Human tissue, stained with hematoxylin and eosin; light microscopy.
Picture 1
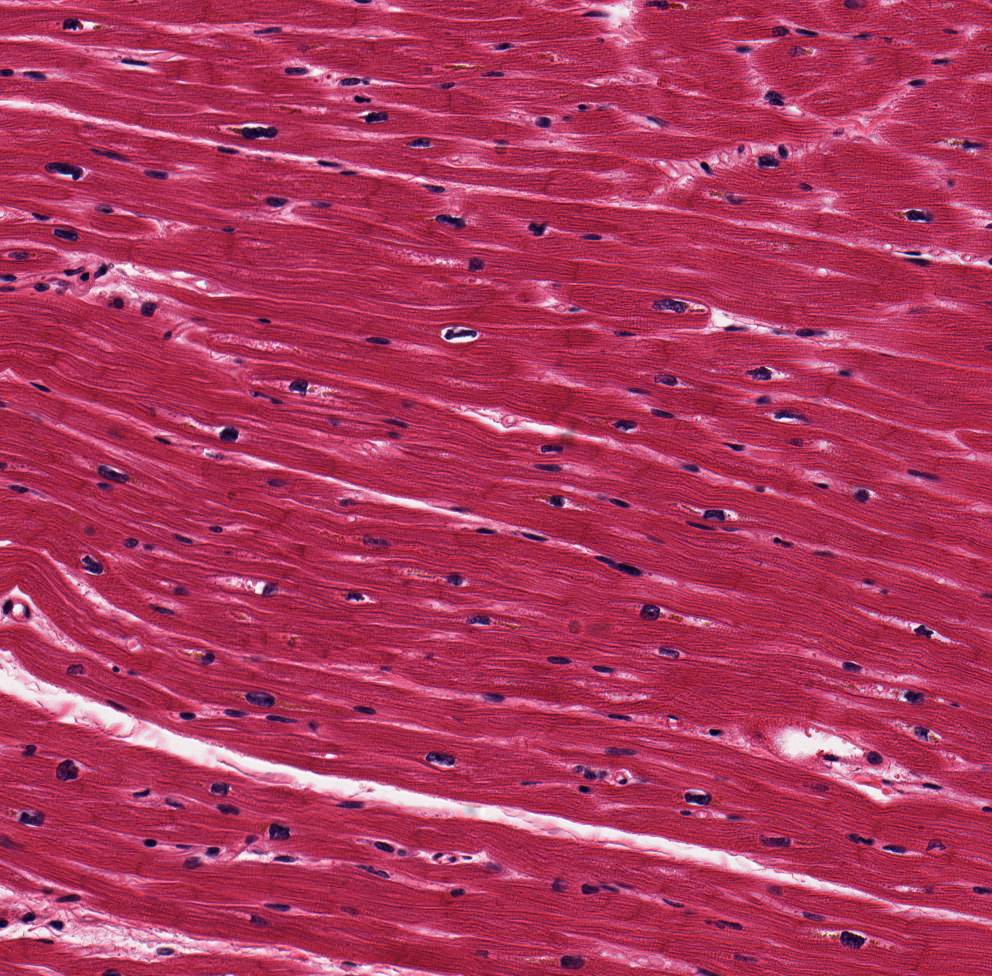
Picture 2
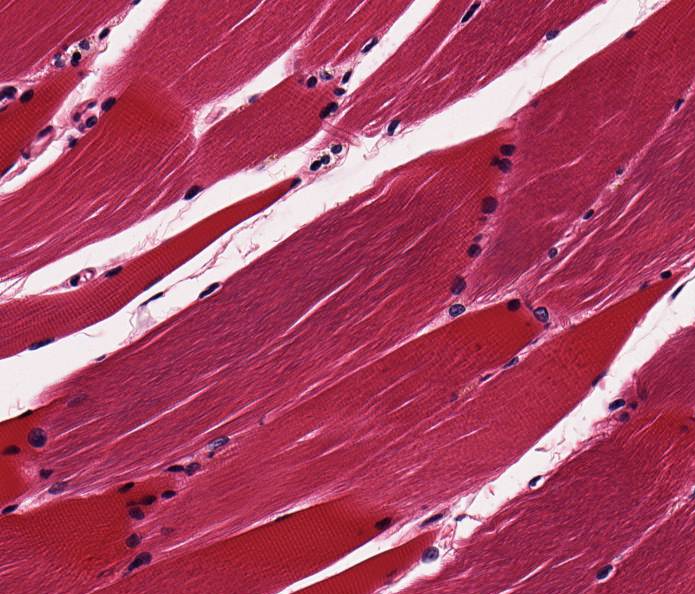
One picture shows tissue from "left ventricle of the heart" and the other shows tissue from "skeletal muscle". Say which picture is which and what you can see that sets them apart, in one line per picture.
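Site of picture 1: left ventricle of the heart. The muscle nuclei are oval and lie centrally within the fibres, with their long axis along the fibre.
Site of picture 2: skeletal muscle. The muscle nuclei lie at the edges of the fibres rather than in their centres.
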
